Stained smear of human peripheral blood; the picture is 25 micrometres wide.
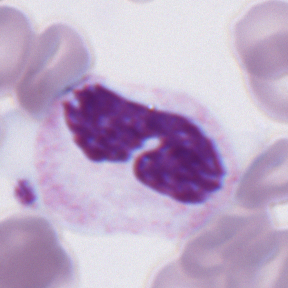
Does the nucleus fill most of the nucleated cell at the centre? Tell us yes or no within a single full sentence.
No, the nucleus is surrounded by broad cytoplasm.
